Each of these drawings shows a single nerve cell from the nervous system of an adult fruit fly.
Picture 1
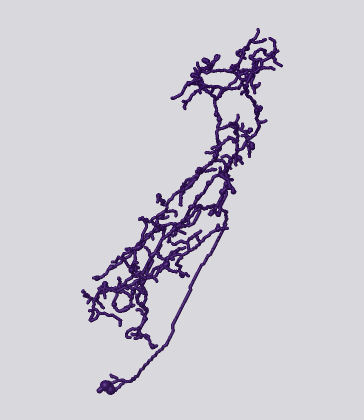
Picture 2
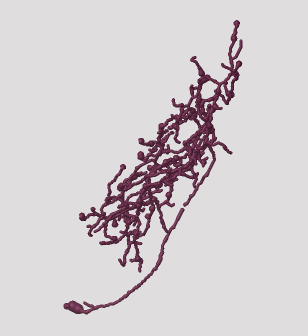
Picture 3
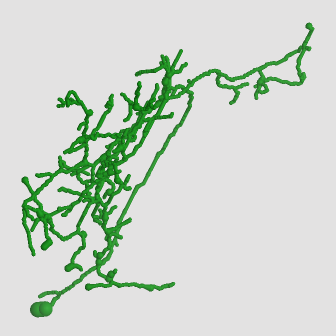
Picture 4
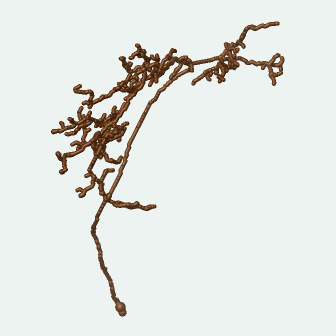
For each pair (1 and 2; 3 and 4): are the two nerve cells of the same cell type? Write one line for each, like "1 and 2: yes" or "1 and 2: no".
1 and 2: no
3 and 4: yes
